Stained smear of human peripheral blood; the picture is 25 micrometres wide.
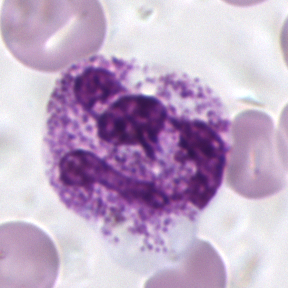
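Segmented neutrophil, the nucleated cell at the centre. Its outline is roughly round and bounded by granules rather than by a sharp line. The nucleus is divided into more than two separate lobes, and the granules do not hide the outlines of these lobes. In the lower part of the cell the granules are sparser, leaving paler cytoplasm there.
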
